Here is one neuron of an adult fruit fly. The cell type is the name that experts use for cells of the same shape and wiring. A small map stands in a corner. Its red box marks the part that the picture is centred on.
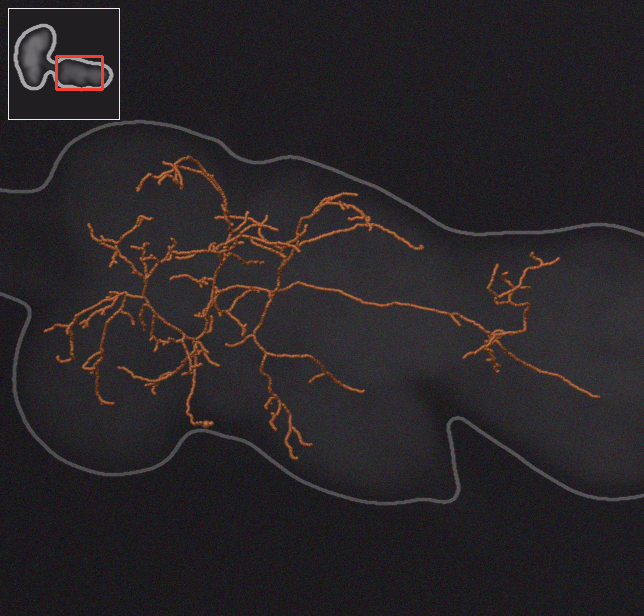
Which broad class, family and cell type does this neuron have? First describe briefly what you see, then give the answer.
It is in the nerve cord and does not reach the brain. The picture shows dozens of branch ends. Its broad class is nerve-cord intrinsic neuron. The family is hemilineage 12A. The cell type is IN12A027.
